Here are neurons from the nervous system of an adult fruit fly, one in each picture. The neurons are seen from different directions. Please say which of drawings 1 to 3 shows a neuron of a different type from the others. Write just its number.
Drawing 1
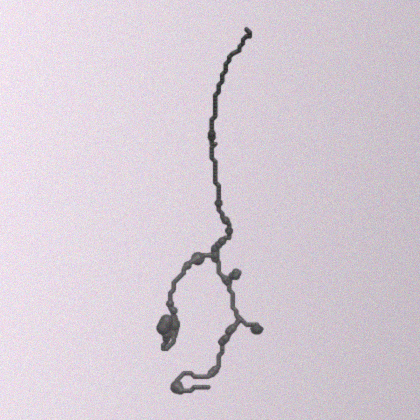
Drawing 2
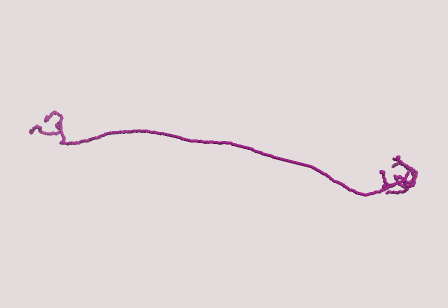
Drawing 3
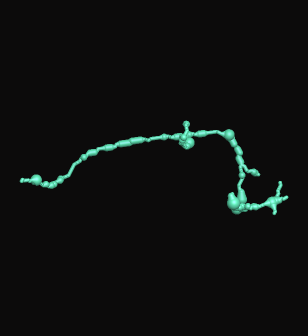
1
